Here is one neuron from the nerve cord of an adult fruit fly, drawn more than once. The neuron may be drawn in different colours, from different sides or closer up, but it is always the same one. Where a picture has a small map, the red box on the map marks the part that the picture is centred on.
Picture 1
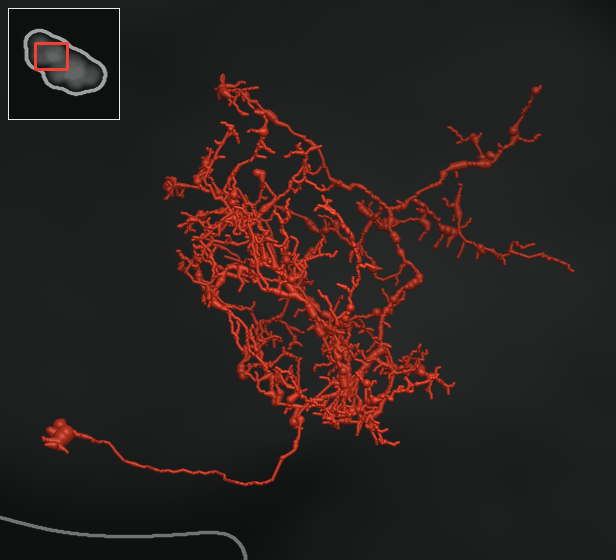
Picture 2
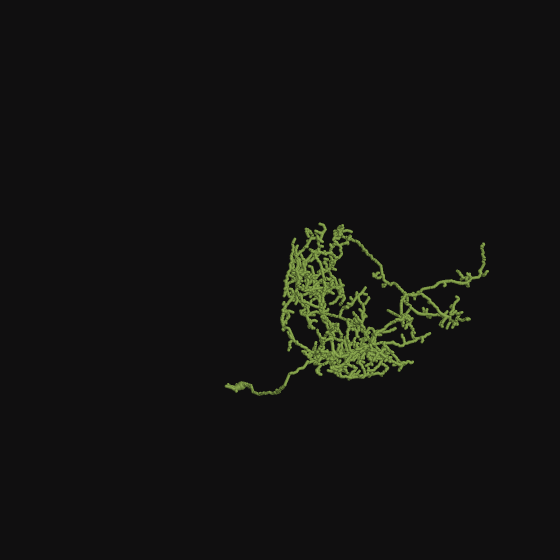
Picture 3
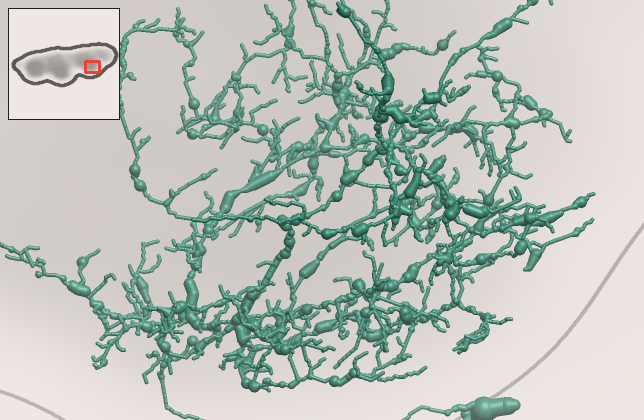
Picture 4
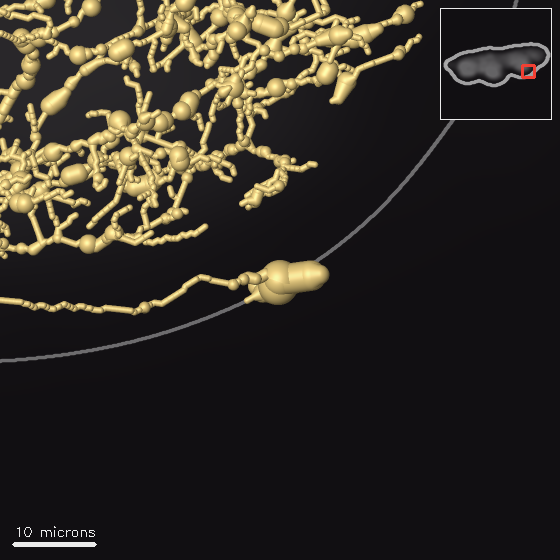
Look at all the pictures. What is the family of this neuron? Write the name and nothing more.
hemilineage 13B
